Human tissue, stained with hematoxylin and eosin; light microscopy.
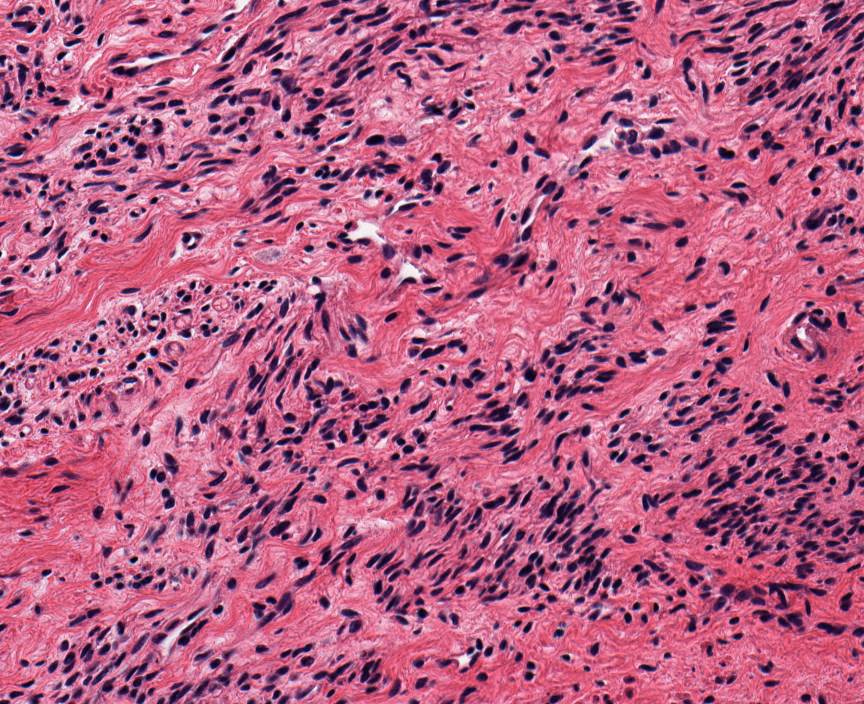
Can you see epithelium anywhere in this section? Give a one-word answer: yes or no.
No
